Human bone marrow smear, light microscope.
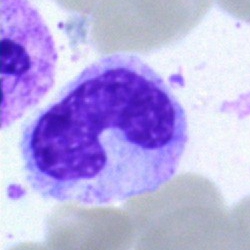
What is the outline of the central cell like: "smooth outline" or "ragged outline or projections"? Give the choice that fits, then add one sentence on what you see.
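Smooth outline. The cell outline is roughly round with a smooth edge.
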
